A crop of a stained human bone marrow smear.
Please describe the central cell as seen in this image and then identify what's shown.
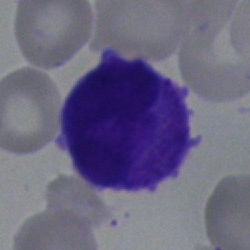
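In outline the cell is roughly round, with small knob-like projections standing out from the margin, clearest on the right. It stains a dense, deep violet almost evenly throughout. A faint paler streak crosses the right half diagonally. The answer: a blast.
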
